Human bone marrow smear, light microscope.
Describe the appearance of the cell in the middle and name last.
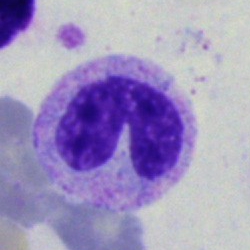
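Look first at the nucleus: kidney-shaped, with a deep notch opening downward, and dark purple, coarsely clumped chromatin. Around it lies plentiful pale pinkish-lilac cytoplasm, with fine pinkish granules scattered through it. This is a band neutrophil.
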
